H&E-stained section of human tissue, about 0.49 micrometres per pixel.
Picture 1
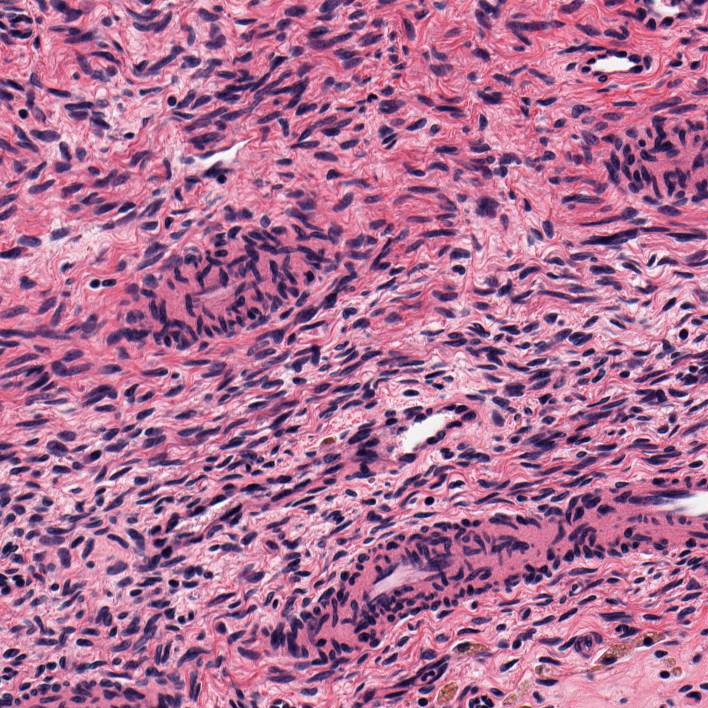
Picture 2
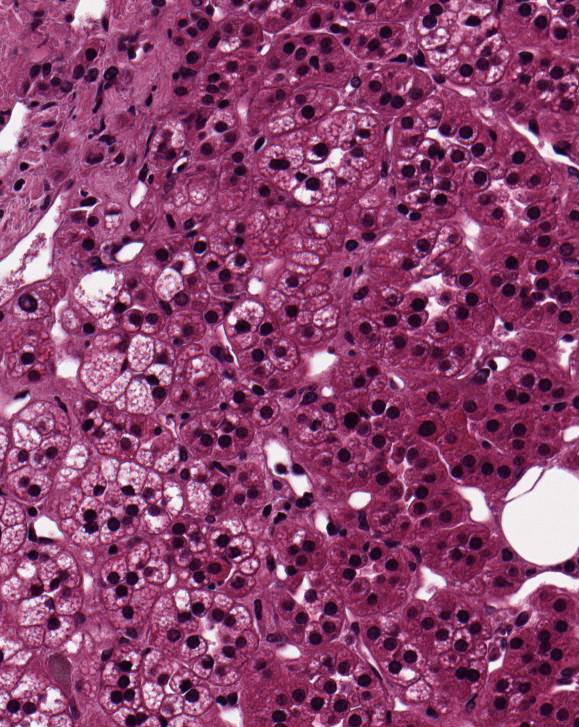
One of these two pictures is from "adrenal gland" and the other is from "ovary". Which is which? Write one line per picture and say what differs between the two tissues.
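The field in picture 1 comes from the ovary. The nuclei are elongated, dark-staining and tapered, and many are wavy.
The field in picture 2 comes from the adrenal gland. Most cells have a single round, dark, centrally placed nucleus of fairly uniform size.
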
